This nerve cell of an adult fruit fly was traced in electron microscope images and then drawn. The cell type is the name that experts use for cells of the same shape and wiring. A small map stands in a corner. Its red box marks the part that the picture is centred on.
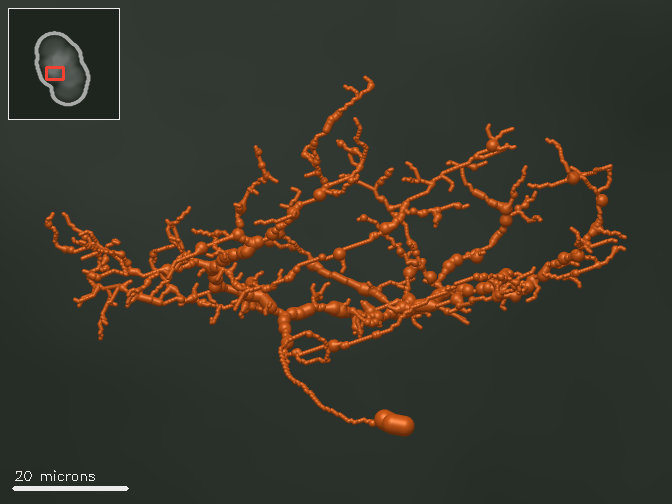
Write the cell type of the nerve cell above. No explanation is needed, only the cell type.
IN16B097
